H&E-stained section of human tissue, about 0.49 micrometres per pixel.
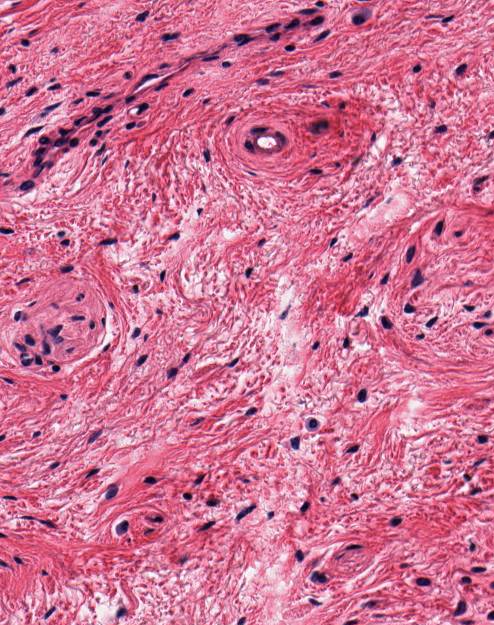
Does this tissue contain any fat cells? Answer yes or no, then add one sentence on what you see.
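No. No epithelium or fat cells are present anywhere in the field.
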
